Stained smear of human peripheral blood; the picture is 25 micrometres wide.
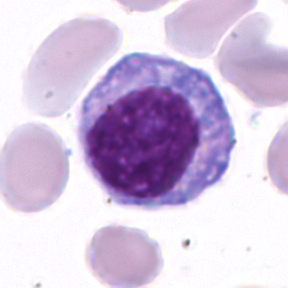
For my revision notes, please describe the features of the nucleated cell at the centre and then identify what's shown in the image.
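The first thing I notice is an outline that is slightly angular, not perfectly round. The whole cell measures about 14 micrometres across. Its nucleus is round to slightly oval with no indentation, and about 9 micrometres across. That nucleus fills about 50% of the cell's area and sits toward the lower left of the cell. I can't make out a distinct nucleolus in it. The cytoplasm is blue, and the colour is deepest at the cell rim. So I'd call this a plasma cell.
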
